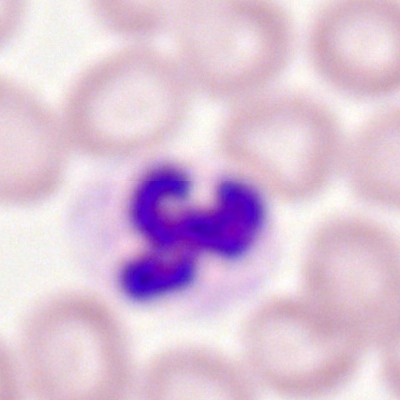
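Segmented neutrophil at the centre of the smear, checked feature by feature: the nucleus is split into three lobes joined together, the chromatin is dense and deep purple, the cytoplasm is pale pinkish-lilac, and the outline is roughly round with a faint edge.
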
